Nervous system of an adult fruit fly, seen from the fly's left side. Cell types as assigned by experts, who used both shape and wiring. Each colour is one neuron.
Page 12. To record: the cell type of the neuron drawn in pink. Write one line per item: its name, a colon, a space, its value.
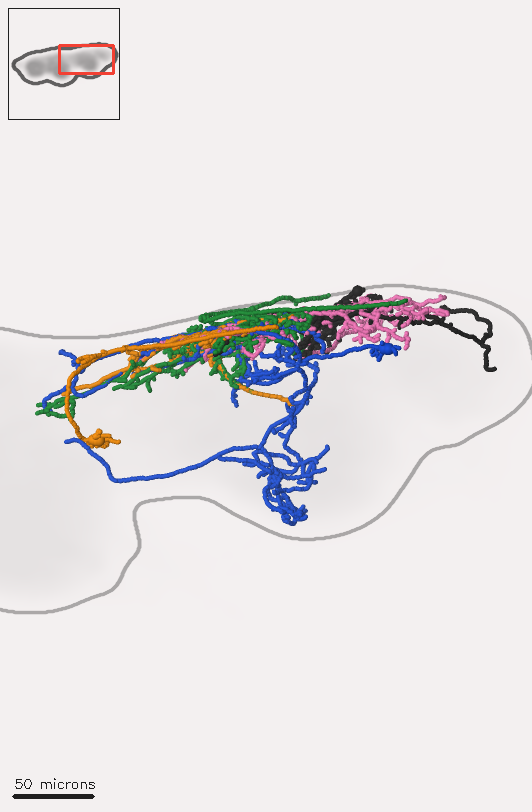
cell type: INXXX364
